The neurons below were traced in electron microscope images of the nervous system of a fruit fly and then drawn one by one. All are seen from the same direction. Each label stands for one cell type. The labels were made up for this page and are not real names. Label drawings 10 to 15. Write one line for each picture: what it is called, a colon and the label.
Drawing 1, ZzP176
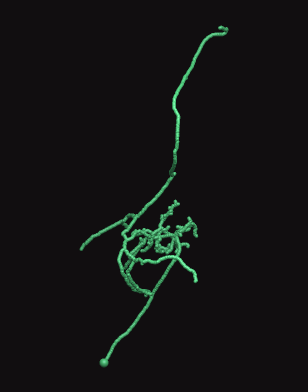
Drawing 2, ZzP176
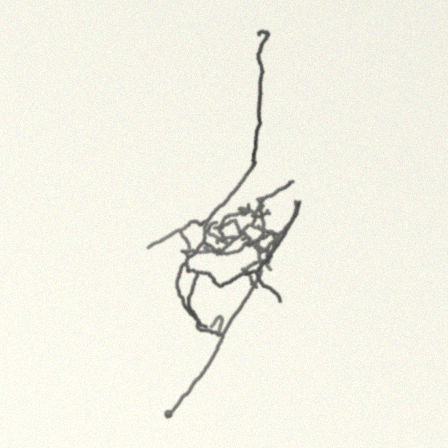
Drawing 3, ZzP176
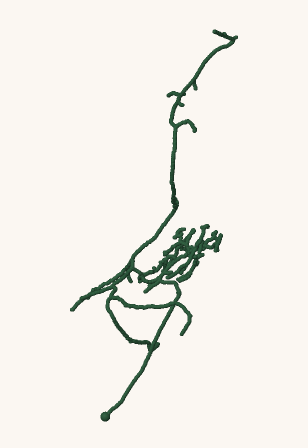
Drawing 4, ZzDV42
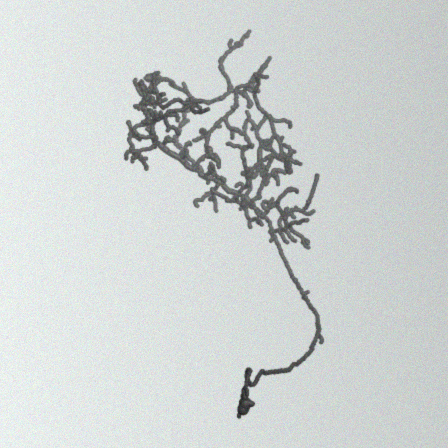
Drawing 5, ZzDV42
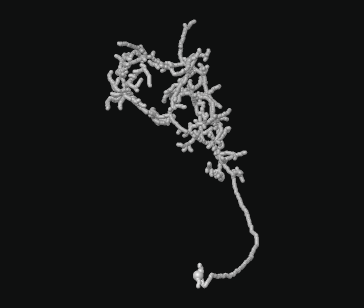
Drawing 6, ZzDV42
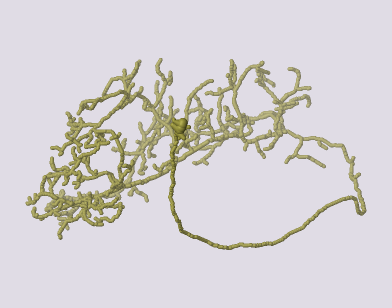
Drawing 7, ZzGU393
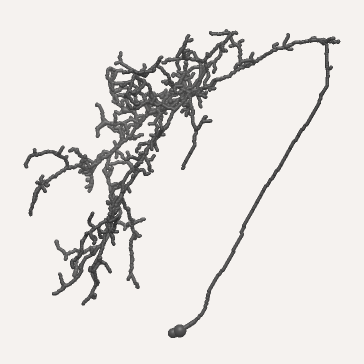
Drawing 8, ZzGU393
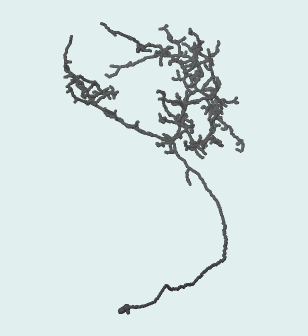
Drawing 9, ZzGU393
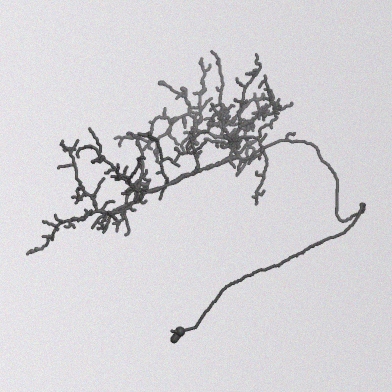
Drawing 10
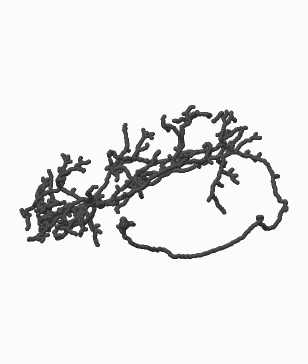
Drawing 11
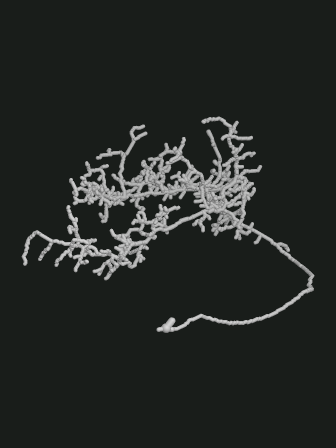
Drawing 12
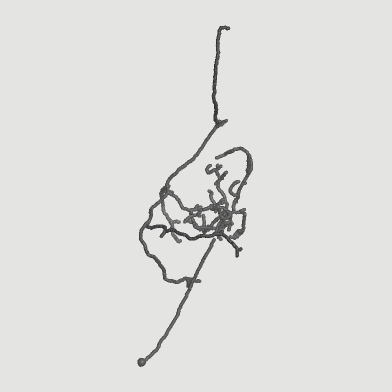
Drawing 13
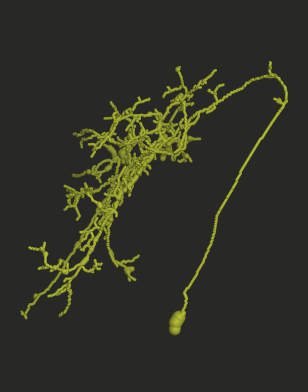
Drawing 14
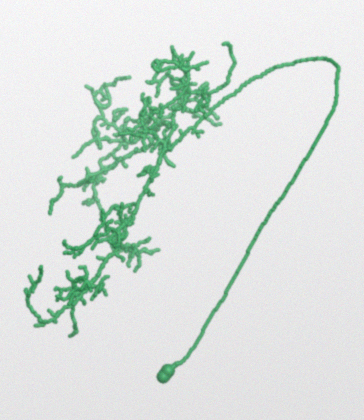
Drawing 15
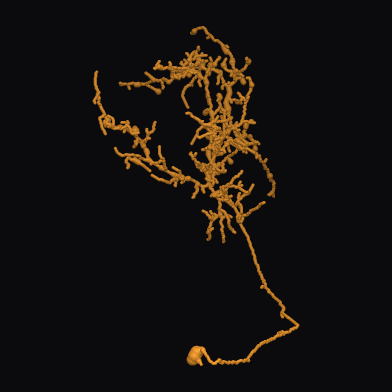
10: ZzDV42
11: ZzGU393
12: ZzP176
13: ZzGU393
14: ZzGU393
15: ZzGU393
